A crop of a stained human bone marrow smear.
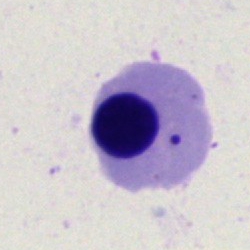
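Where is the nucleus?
Off-centre, toward the left.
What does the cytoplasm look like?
Abundant, covering more area than the nucleus, and pale lavender.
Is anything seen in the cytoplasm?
A single small dark round dot, right of the nucleus.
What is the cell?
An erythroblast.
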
